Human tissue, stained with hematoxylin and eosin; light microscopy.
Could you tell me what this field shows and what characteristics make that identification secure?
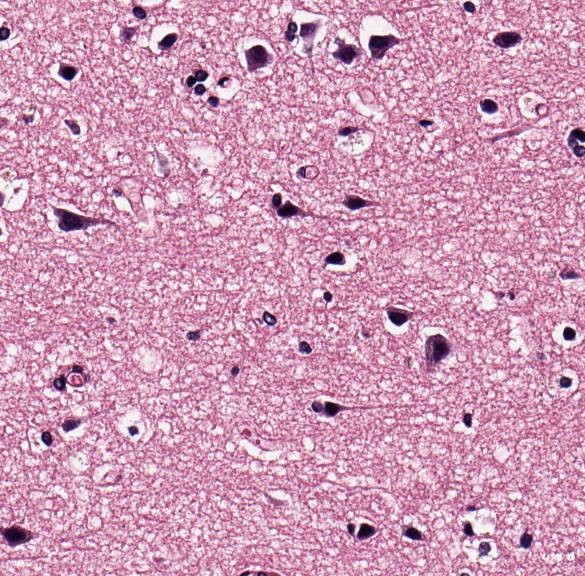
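That's cerebral cortex, really. It's a continuous pink background with cells dotted singly through it, no rows, lobules or units.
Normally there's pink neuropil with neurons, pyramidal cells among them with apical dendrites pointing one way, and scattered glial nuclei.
The neurons are angular and darkly stained, some sending thin pink processes out into the background. Dotted among them are small round nuclei, densely dark and smaller than the neuron bodies.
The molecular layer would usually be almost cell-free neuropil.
Here neuron bodies are spread right across the field, so it isn't that.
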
